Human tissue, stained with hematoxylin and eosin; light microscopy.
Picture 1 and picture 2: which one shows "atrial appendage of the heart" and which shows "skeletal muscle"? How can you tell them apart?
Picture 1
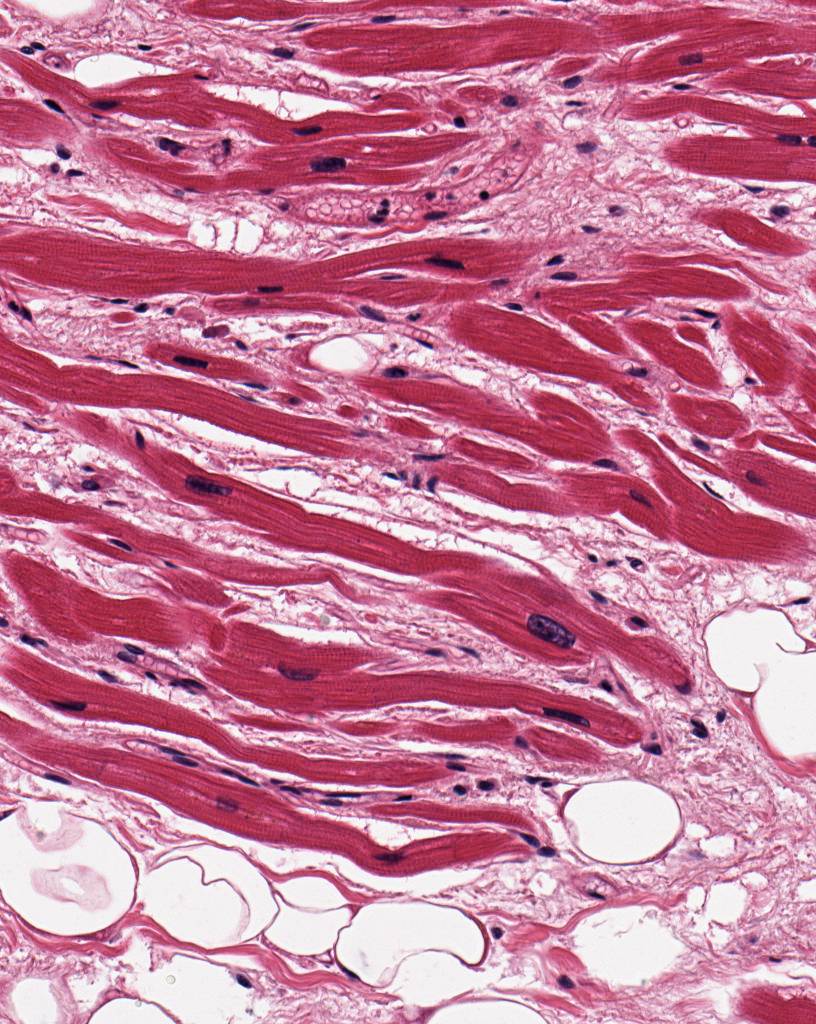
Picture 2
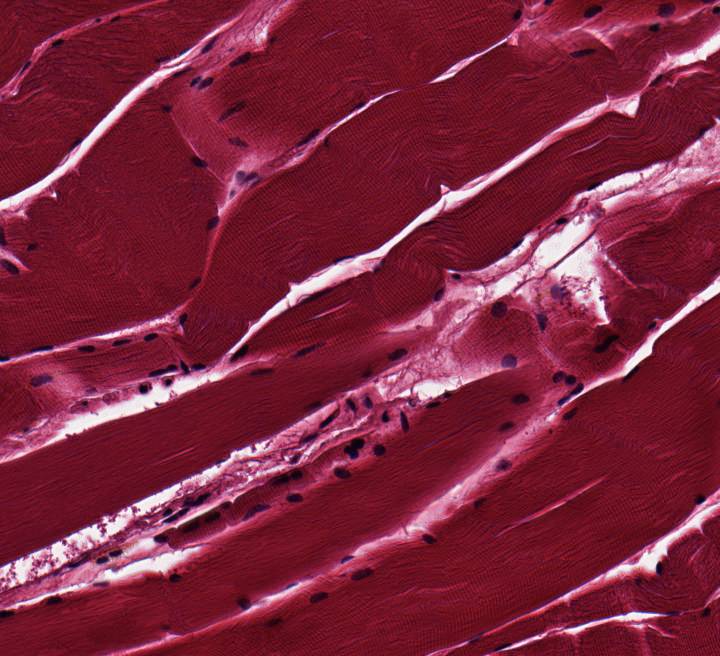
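Picture 1 shows the atrial appendage of the heart, and picture 2 shows skeletal muscle. The muscle cytoplasm stains deep red in both, and in picture 2 the red is also even. In the atrial appendage, bundles of fibres run obliquely from upper left toward lower right, and their nuclei lie centrally. In skeletal muscle the nuclei are flattened and sit at the fibre edges, with many spaced along the length of a single fibre.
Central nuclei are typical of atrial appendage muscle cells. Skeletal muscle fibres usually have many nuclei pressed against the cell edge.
Some atrial appendage fibres branch and join neighbouring fibres.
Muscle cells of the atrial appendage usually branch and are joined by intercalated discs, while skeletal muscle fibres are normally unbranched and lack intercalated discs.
The skeletal muscle fibres also show fine striations running across their long axis.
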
